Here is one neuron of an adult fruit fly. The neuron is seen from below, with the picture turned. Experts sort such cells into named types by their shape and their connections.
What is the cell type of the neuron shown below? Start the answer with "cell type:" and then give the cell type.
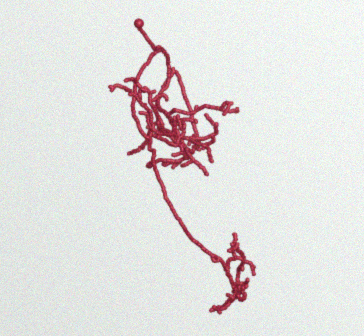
cell type: CRE003_a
